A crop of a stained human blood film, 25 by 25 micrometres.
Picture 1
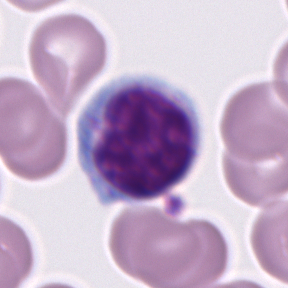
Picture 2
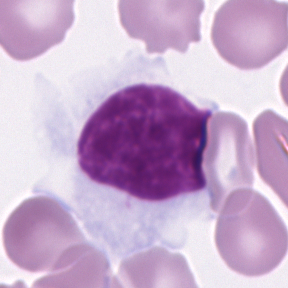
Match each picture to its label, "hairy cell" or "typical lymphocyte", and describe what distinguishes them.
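Picture 1 shows a typical lymphocyte; picture 2 shows a hairy cell. First point, amount of cytoplasm: in picture 2 it is abundant and spreads widely around the nucleus, while in picture 1 it forms a band, wider on the left of the nucleus than on the right. Second point, colour of cytoplasm: very pale greyish blue in picture 2, pale blue in picture 1.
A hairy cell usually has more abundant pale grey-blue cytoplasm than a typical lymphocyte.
Third point, position of the nucleus: off-centre toward the right in both. Further, in picture 1: the nucleus is round, about 9 micrometres across, with dark purple, coarsely clumped chromatin. Further, in picture 2: no nucleoli can be seen in the nucleus.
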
